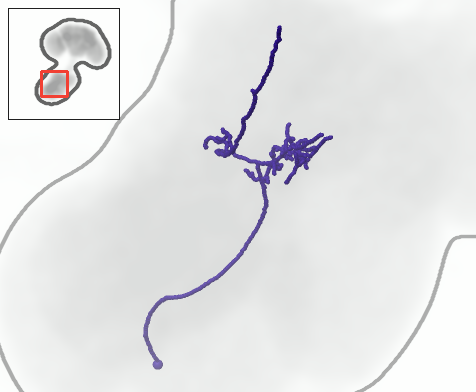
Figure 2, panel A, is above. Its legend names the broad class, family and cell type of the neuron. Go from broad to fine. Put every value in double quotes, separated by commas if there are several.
"nerve-cord intrinsic neuron", "hemilineage 06A", "IN06A133"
